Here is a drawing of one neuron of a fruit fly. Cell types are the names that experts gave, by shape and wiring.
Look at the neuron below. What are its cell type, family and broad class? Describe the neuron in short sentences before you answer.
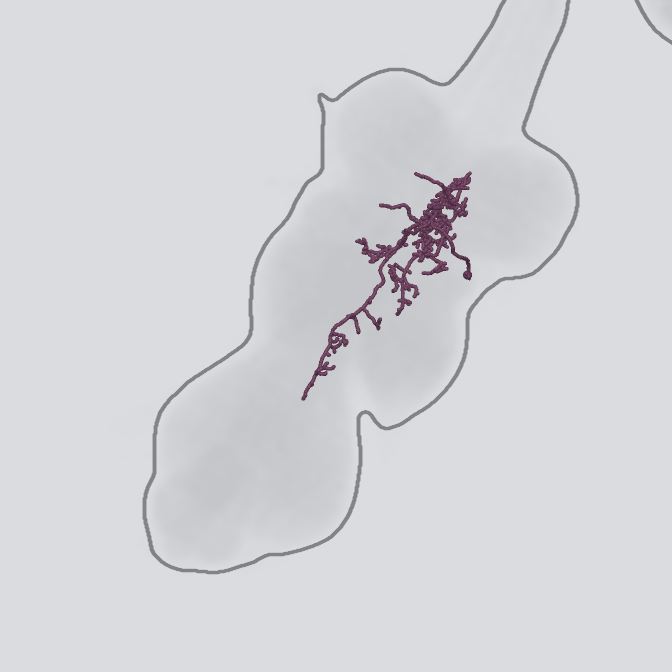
It lies in the nerve cord. As drawn here it is taller than it is wide. Its cell type is IN11A018. The family is hemilineage 11A. It is a nerve-cord intrinsic neuron.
